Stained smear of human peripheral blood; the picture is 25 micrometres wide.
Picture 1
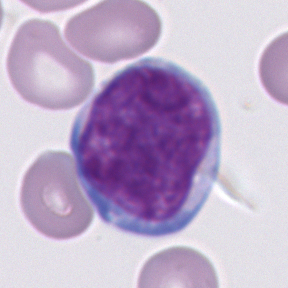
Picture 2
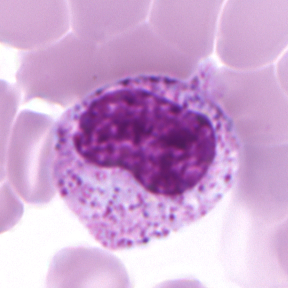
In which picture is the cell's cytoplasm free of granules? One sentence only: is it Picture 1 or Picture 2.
The cytoplasm of the cell shown in picture 1 holds no visible granules.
